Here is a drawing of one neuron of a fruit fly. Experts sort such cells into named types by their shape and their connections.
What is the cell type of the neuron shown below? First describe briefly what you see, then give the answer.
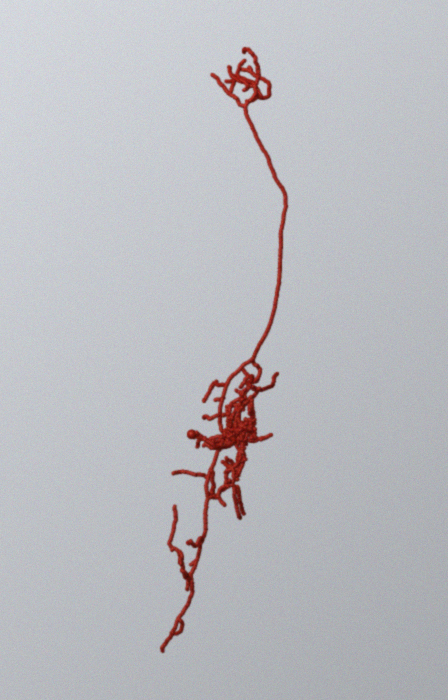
The cell body can be seen in the middle of the picture. The picture shows dozens of branch ends. Its broad class is ascending neuron. Its cell type is AN18B053.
